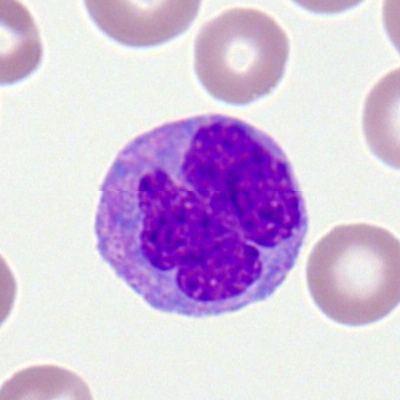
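Monocyte in the middle of this stained blood smear. Round outline, smooth edge; dark purple clumped chromatin with small pale spots between the clumps, and no visible nucleoli. Look closely and you'll catch fine, faint pinkish-purple granules in the cytoplasm.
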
